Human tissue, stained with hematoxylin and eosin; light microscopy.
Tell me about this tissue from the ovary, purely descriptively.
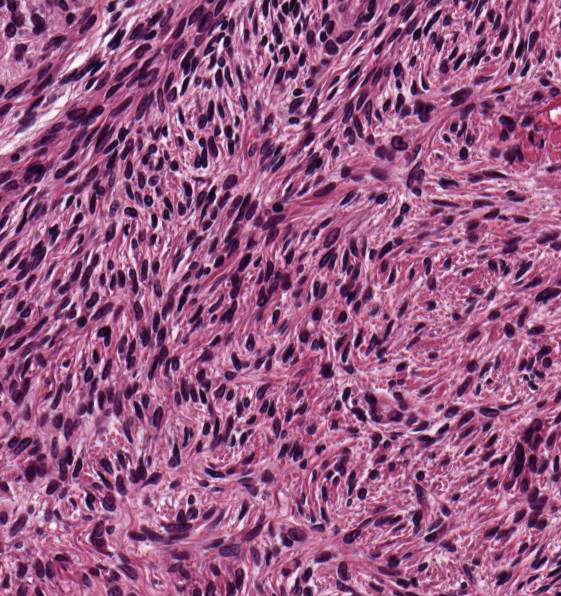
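Spindle cells in short bundles, running in varying directions. Nuclei elongated to oval, darkly stained, crowded; in places touching or overlapping. Cytoplasm pale pink, cell borders indistinct.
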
